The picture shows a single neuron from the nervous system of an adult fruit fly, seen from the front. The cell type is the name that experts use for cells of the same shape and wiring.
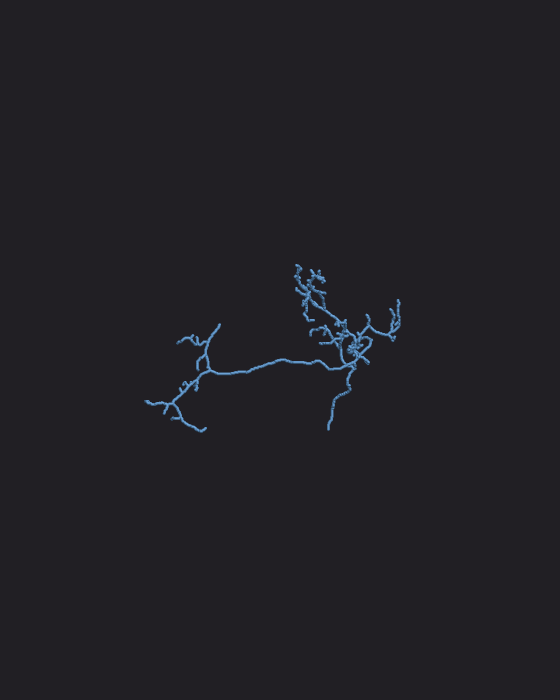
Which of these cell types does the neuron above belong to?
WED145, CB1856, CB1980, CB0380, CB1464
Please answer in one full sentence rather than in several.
The neuron is of cell type CB1856.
